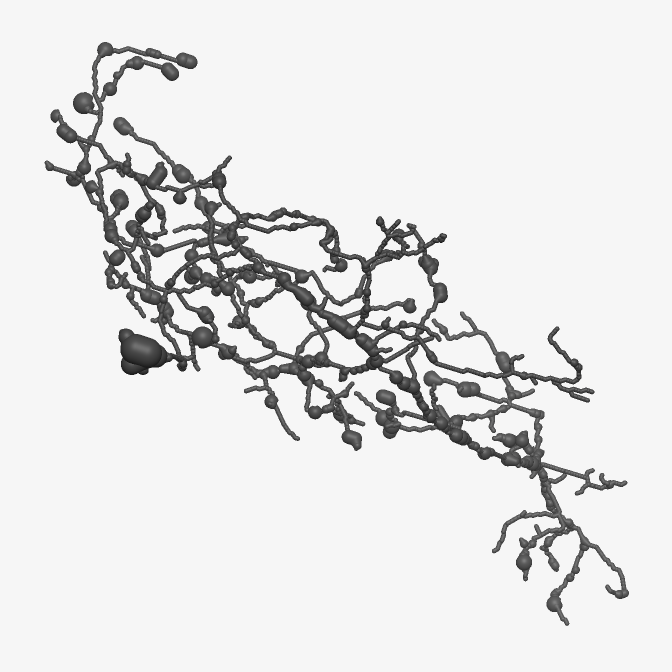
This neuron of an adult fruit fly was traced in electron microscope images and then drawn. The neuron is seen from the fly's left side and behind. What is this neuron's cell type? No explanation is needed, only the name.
SAD117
